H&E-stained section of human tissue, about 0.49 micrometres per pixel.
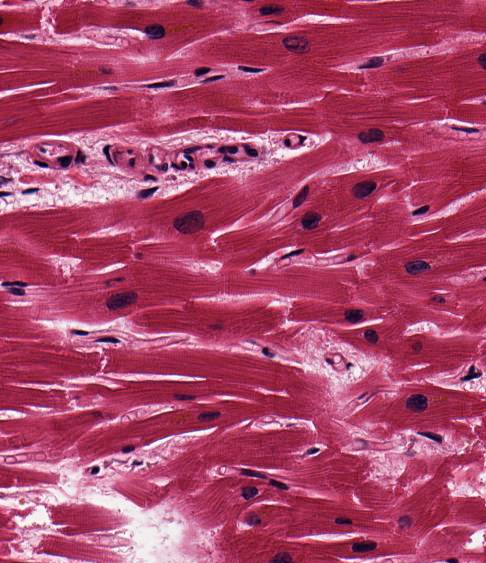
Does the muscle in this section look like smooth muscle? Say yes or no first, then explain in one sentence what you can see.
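No. The pink cytoplasm of the muscle fibres shows fine cross-striations.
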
